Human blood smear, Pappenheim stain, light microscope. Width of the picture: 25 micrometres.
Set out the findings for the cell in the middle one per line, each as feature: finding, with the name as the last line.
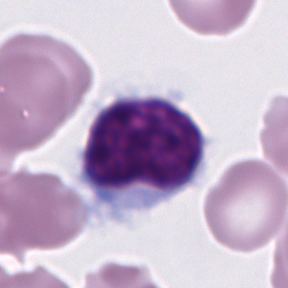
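Nucleus: shallow notch in lower edge, about 10 by 8 micrometres
Chromatin: dense, clumped, dark purple
Cytoplasm: pale blue, widest below the nucleus
Edge: fringed by fine hair-like projections
Name: hairy cell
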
